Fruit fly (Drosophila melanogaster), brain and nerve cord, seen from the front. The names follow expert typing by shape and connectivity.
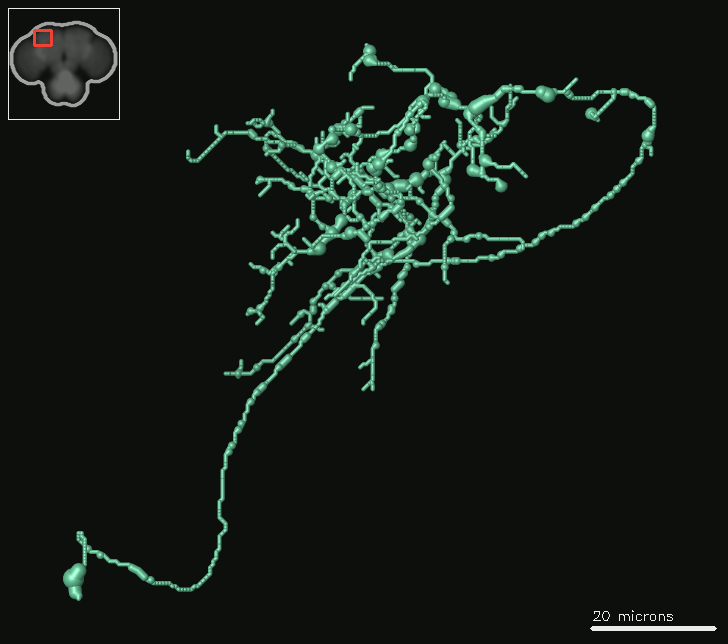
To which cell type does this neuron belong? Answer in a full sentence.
The cell type is CB2688.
